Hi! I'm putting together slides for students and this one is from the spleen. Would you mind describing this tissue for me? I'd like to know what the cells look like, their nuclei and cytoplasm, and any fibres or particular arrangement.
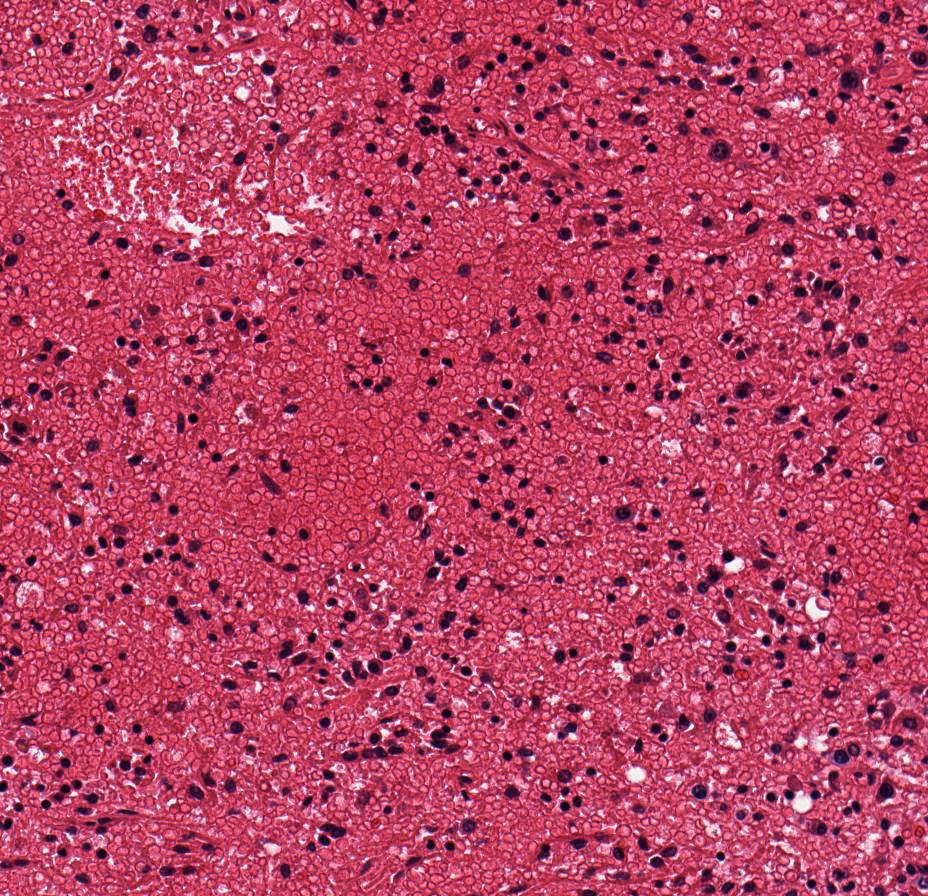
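A few elongated, spindle-shaped nuclei lie among round ones. The field contains no epithelium, glands or other organised units. Toward the upper left, the red blood cells are loosened, with small irregular white gaps between them.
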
